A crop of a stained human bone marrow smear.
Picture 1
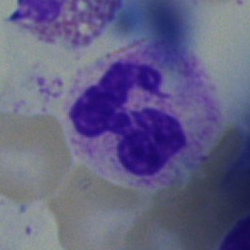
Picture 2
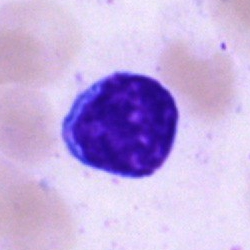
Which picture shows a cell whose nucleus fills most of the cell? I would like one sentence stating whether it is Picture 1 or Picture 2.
Scant cytoplasm is found in the cell of picture 2.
